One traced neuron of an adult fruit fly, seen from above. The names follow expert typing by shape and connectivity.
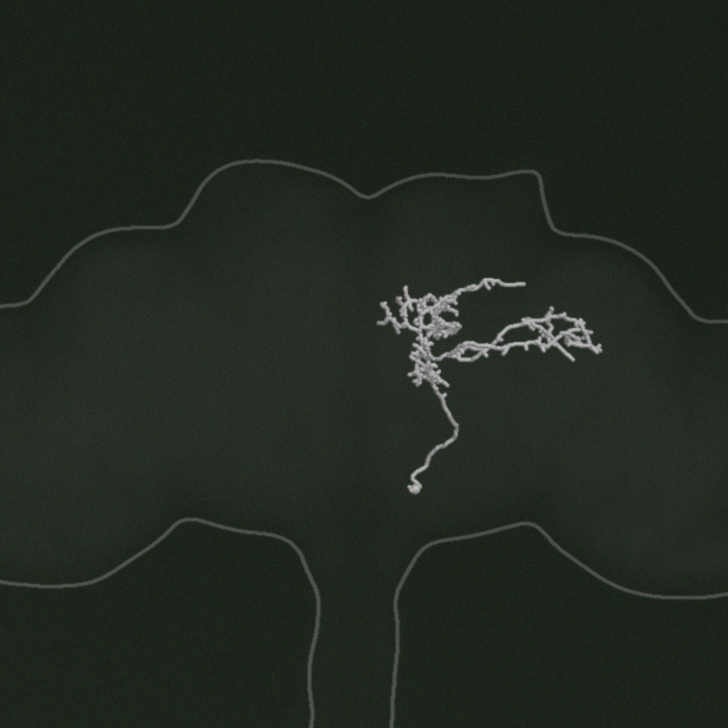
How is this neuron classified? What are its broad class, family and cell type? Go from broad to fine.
central-brain intrinsic neuron; hemilineage DM4_dorsal; SMP399_c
